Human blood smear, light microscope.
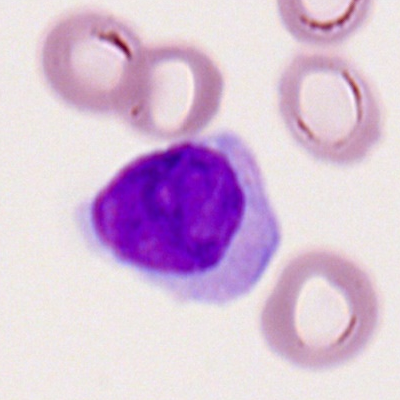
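Lymphocyte in a stained human blood smear under the light microscope. Its chromatin is dense and stains dark purple. The cytoplasm is pale blue, with most of it lying on the right side of the nucleus. On that right side, the cell outline is somewhat angular.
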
